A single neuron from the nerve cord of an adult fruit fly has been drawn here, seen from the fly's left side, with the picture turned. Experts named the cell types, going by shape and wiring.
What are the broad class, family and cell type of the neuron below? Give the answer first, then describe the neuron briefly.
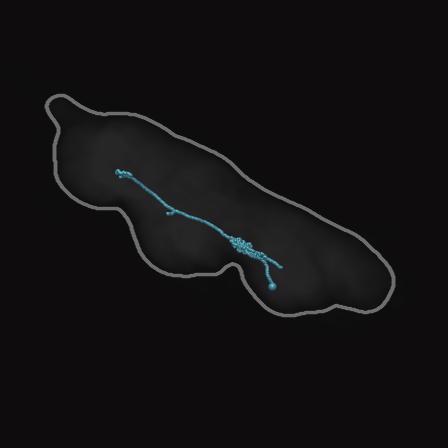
This is a nerve-cord intrinsic neuron. Its family is hemilineage 10B. The cell type is IN10B028. In this view it is wider than it is tall.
